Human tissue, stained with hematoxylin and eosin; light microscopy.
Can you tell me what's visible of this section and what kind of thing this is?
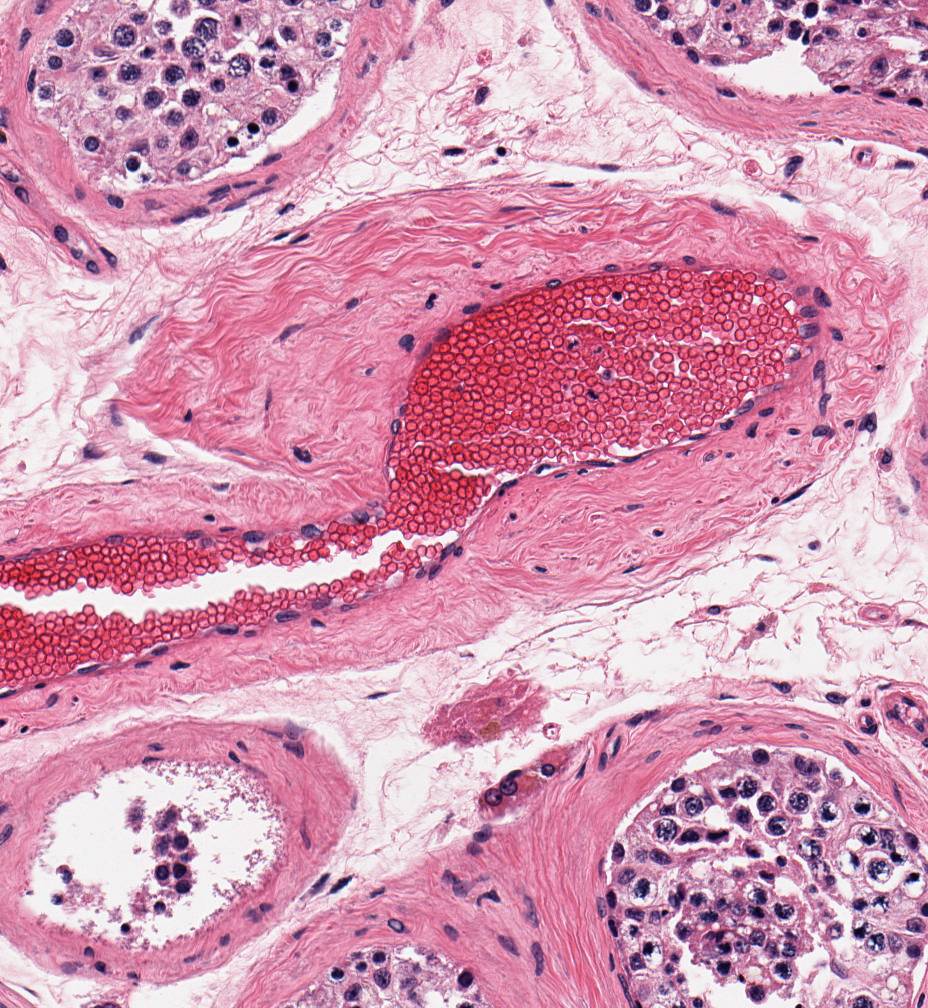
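Look first at the four corners: each holds a round tubule cut in cross section. Each tubule has a thick pink wall of layered fibres holding flattened, elongated nuclei. The top-left and bottom-right ones are filled with many layers of rounded cells with round, dark nuclei. Now notice the large vessel, wrapped in a thick layer of wavy pink fibres with scattered spindle-shaped nuclei. This section is testis.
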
